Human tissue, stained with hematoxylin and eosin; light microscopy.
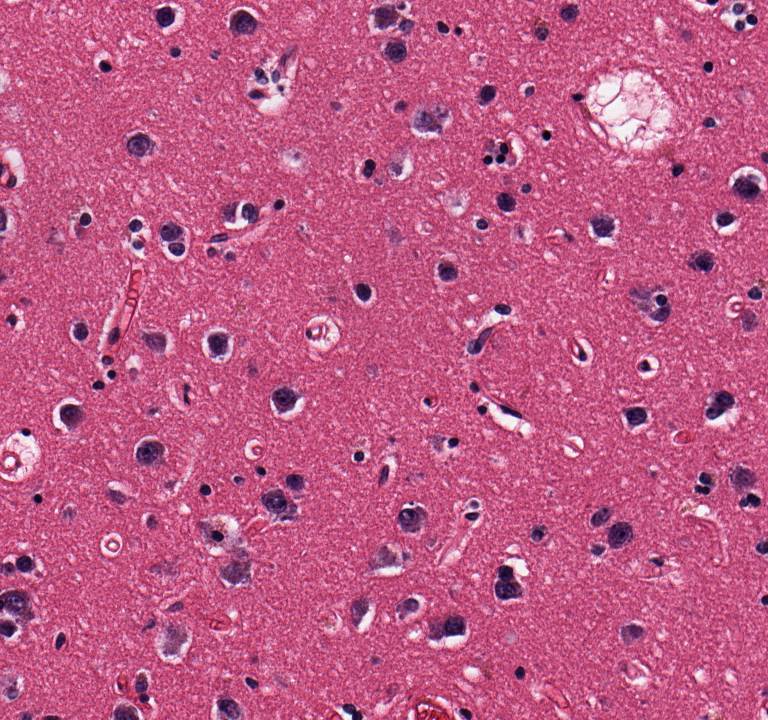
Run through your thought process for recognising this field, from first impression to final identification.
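The field shows cerebral cortex. Cells lie singly and fairly evenly through a finely granular to fibrillary pink matrix, not in sheets or nests. Scattered larger cells have round to angular nuclei and a rim of purplish cytoplasm. Many small, round, dark nuclei with little visible cytoplasm lie among them.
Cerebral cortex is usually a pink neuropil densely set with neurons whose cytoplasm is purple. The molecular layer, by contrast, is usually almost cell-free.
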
